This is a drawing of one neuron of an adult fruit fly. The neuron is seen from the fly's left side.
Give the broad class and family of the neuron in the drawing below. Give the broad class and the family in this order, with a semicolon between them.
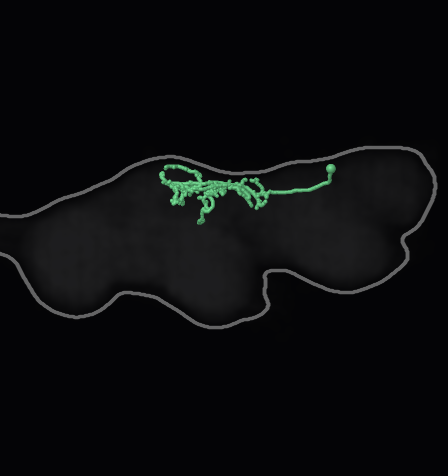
nerve-cord intrinsic neuron; hemilineage 03B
